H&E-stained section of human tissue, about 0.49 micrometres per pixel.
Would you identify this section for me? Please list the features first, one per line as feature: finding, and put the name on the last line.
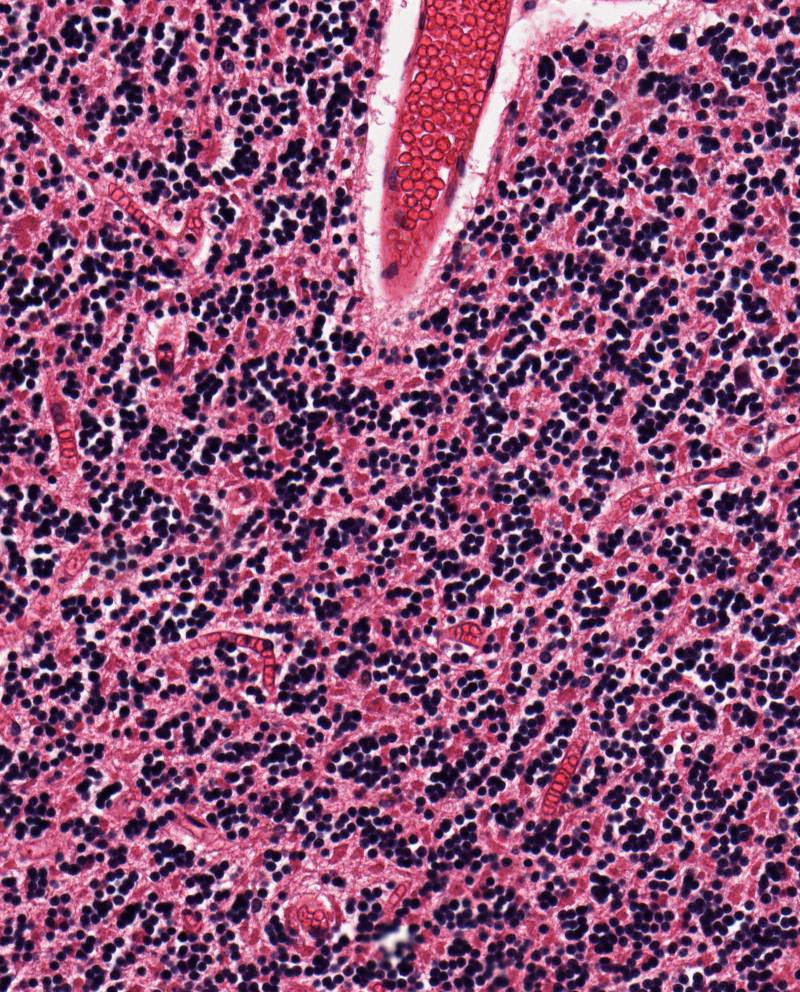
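Nuclei: crowded, small, round, darkly stained
Cytoplasm: very scant
Islands: small, pink, fibrillar, between nuclear clusters
Vessel: larger, packed with red blood cells, enters top centre, tapers downward
Capillaries: narrow, scattered, red blood cells in single file
Name: cerebellum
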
